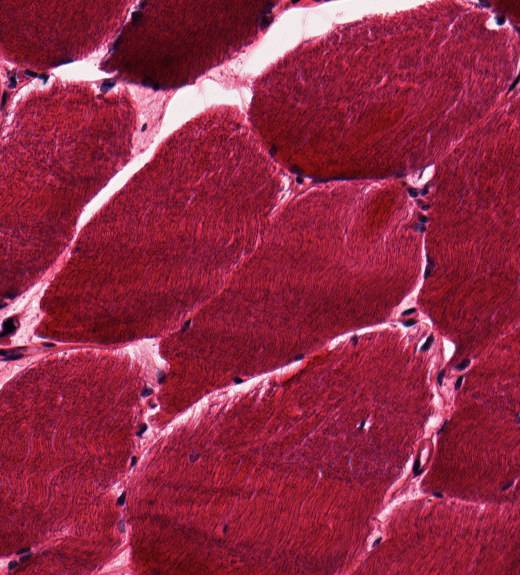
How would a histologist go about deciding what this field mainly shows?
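That's skeletal muscle: the fibres are angular, polygonal to oval where they press against one another, and their cytoplasm is deep red with eosin.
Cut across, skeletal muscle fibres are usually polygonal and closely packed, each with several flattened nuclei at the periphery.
And that's what you get here: small, dark, flattened nuclei sit at the fibre edges, not in the centres.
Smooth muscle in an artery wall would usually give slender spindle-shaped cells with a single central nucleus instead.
Only thin strands of pale pink connective tissue lie between the fibres.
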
